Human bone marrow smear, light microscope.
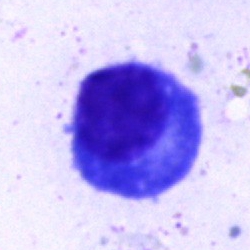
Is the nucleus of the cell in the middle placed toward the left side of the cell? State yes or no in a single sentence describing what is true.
Yes, toward the left of the cell is where its nucleus lies.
